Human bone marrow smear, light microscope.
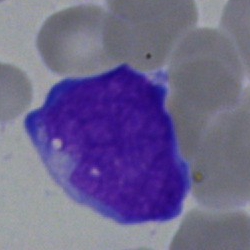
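Blast, central cell of a stained bone marrow smear. Small pale tag projects from upper right edge. Nucleus fills most of the cell. Chromatin finely granular, evenly spread. Two small clear vacuoles in left part of cell.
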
